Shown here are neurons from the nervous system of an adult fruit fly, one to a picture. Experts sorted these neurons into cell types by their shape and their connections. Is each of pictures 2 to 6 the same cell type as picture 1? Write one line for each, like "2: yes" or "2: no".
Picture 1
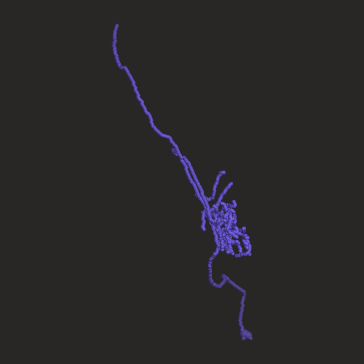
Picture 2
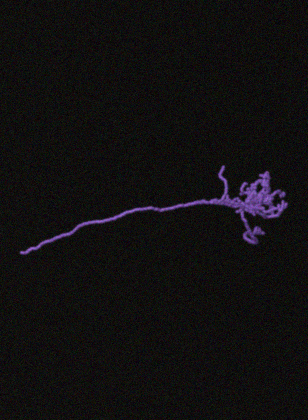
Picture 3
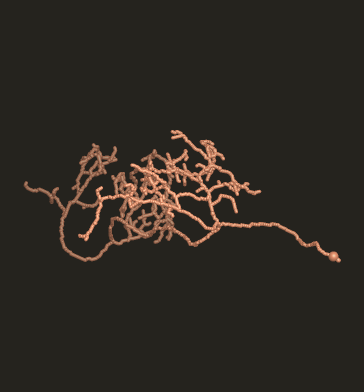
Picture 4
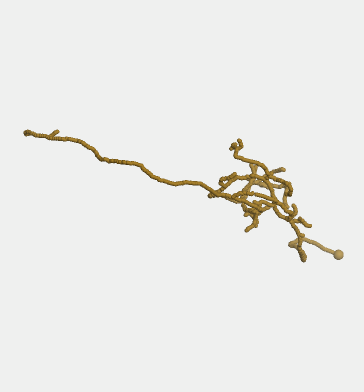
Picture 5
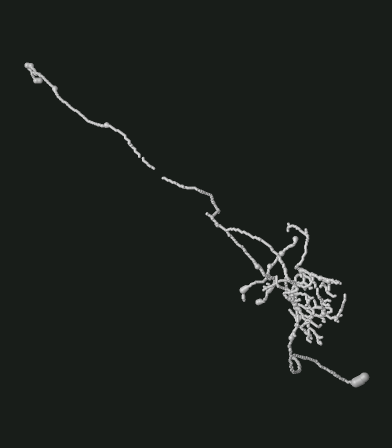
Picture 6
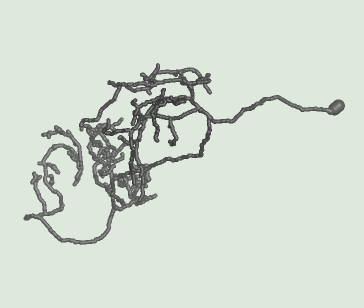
2: yes
3: no
4: yes
5: yes
6: no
